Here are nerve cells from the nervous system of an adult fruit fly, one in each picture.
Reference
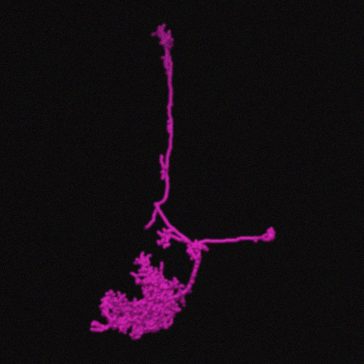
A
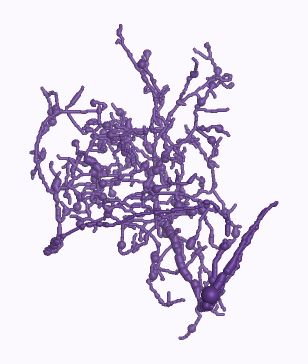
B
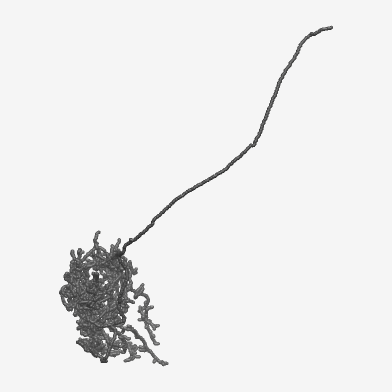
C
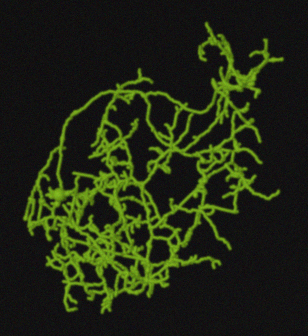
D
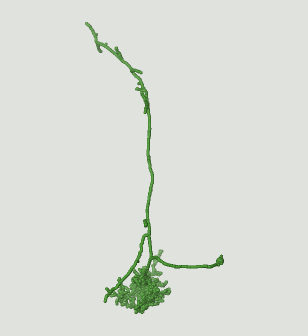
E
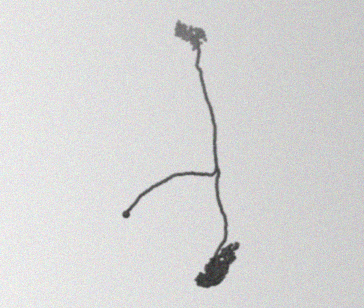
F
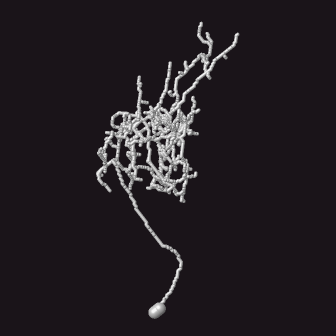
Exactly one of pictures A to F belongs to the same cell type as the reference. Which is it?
D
